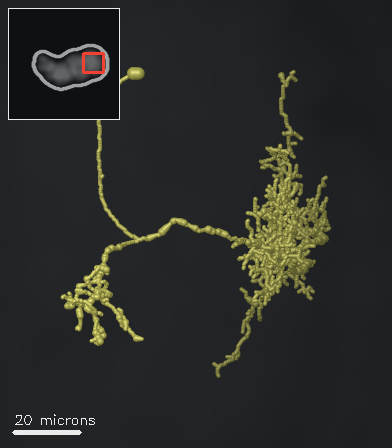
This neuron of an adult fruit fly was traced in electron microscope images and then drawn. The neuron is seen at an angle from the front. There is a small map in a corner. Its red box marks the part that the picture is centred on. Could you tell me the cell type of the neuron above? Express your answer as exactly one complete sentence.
It is LPLC2 that is the cell type of the neuron.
